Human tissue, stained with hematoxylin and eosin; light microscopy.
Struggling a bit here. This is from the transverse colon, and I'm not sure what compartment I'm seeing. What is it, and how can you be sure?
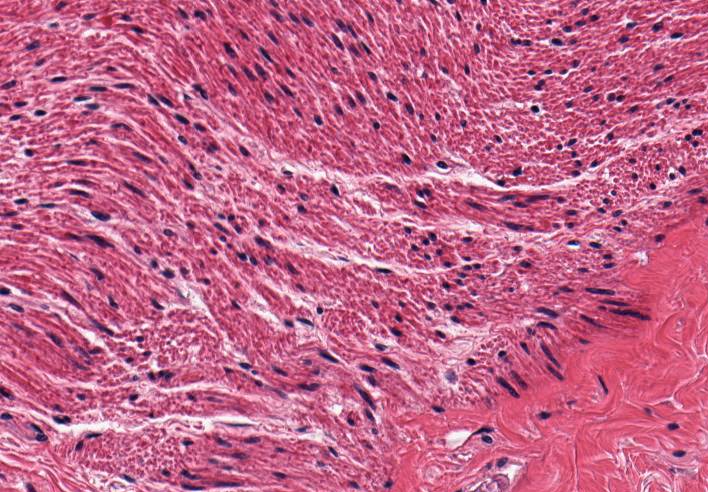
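This one's smooth muscle. The lengthwise-cut cells have elongated, dark blue nuclei with blunt, rounded ends, sitting in ample, deeply eosinophilic cytoplasm.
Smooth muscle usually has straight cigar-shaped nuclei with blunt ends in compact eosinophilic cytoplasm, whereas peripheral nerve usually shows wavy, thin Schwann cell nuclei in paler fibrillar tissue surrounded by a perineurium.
The nuclei stay fairly uniform in size and shape throughout, and thin, pale strands of loose connective tissue separate the bundles.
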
